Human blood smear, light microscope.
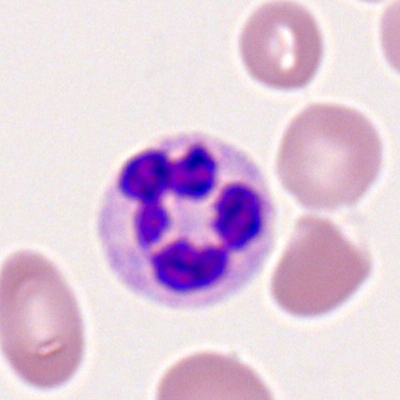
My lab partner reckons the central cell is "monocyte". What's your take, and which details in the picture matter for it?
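A round, smooth outline encloses the cell. Its nucleus is divided into five separate lobes, arranged in a ring around a pale central area of cytoplasm. The chromatin is dark purple and coarsely clumped. The cytoplasm is pale lilac-pink, with only fine, faint granules.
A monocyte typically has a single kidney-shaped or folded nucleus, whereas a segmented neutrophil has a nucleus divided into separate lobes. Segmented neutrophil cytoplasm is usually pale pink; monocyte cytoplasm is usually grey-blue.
Both the lobed nucleus and the pale cytoplasm therefore count against monocyte. The cell is a segmented neutrophil.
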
